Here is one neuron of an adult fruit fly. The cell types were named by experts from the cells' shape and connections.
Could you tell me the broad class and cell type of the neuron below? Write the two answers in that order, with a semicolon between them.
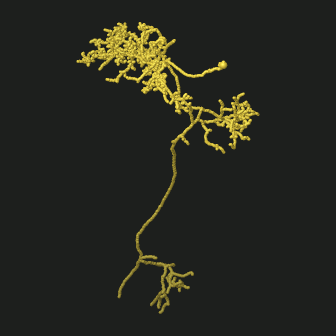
central-brain intrinsic neuron; AVLP024_b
